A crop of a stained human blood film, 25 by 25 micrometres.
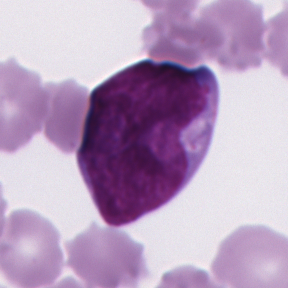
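Myeloblast, central cell: the outline is angular and somewhat polygonal rather than round. The nucleus shows a shallow indentation on its right side, and beside it lies a pale, almost unstained patch of cytoplasm. No cytoplasmic granules are visible.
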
